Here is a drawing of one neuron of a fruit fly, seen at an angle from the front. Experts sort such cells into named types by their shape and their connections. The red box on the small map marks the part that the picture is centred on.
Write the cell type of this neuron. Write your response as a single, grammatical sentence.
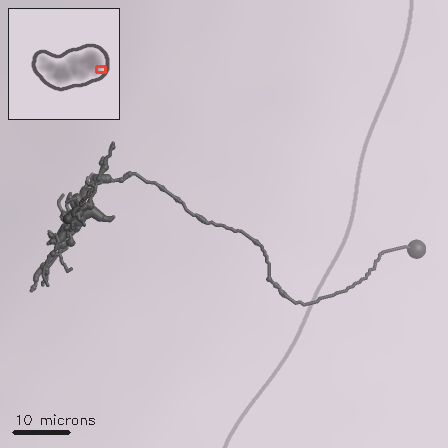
The single neuron here is of type Dm8b.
